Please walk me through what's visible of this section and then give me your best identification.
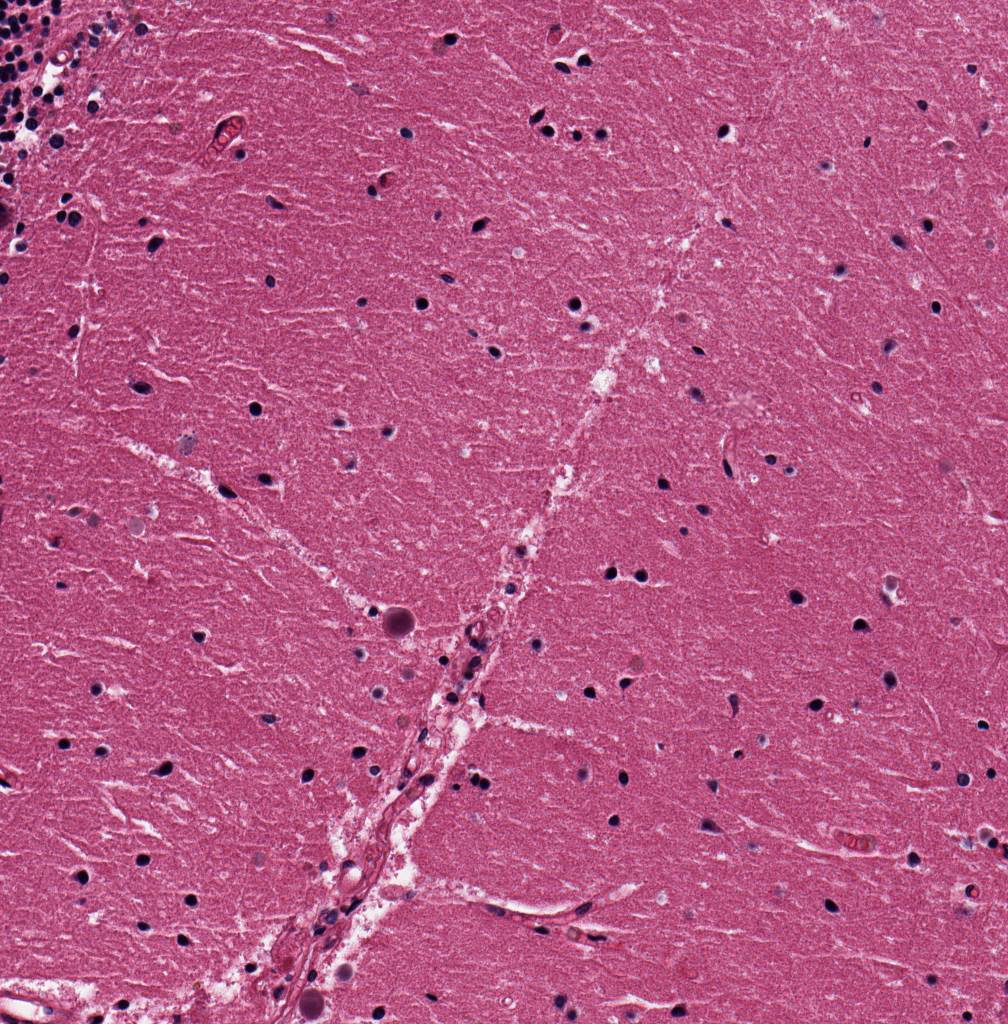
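Mostly I see a uniform pink, finely fibrillary matrix, with no glands, tubules or other organised units. Small round dark nuclei, little cytoplasm visible, are sparse and fairly evenly spread. Top left corner, though: a far denser crowd of them. A thin-walled vessel, elongated nuclei in its wall, runs diagonally from lower left toward the centre. This is cerebellum.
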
